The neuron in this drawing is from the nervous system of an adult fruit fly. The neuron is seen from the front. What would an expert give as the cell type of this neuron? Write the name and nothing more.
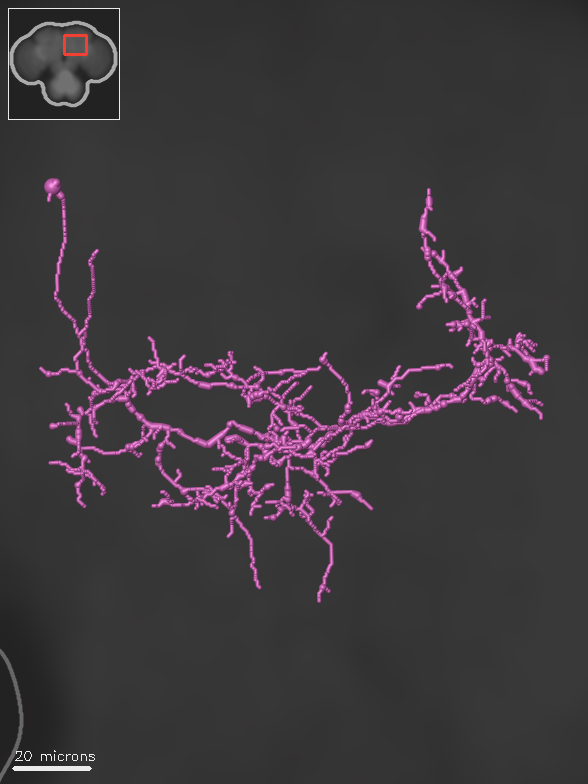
PLP143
